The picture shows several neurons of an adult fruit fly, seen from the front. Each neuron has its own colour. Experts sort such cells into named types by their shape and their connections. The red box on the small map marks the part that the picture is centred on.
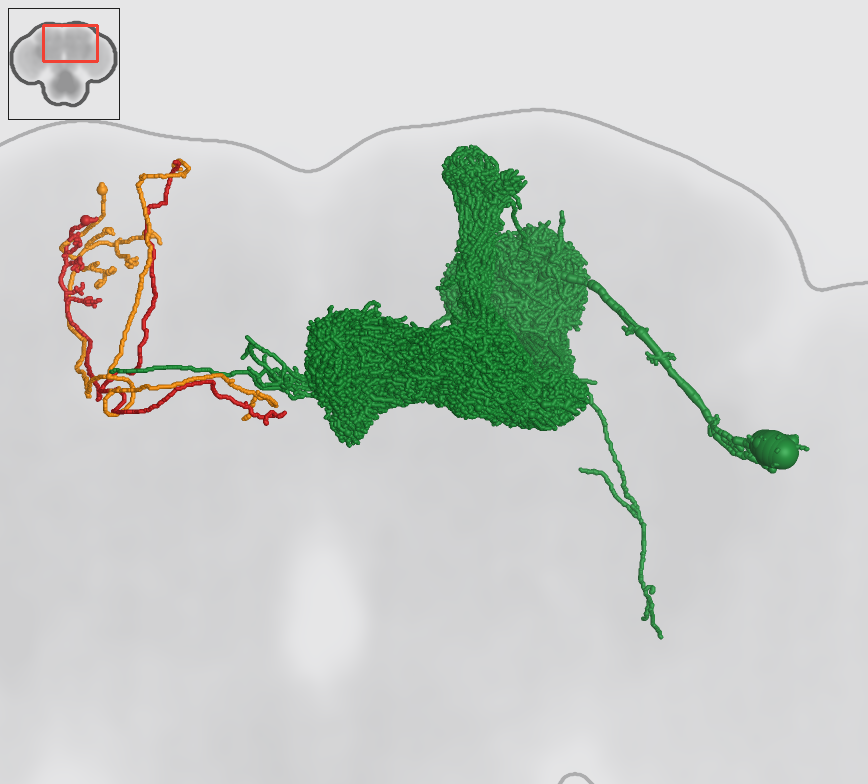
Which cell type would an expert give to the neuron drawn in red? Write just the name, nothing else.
KCab-m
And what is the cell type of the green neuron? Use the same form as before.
APL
